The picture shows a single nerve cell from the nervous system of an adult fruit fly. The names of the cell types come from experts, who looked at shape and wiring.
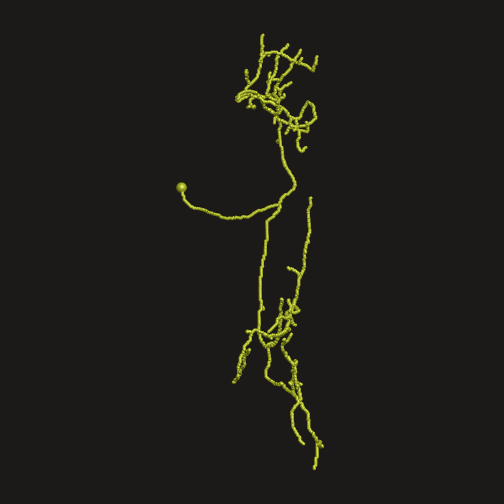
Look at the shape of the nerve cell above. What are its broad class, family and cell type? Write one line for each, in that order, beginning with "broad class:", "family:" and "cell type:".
broad class: central-brain intrinsic neuron
family: hemilineage DM6_ventral
cell type: PS269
